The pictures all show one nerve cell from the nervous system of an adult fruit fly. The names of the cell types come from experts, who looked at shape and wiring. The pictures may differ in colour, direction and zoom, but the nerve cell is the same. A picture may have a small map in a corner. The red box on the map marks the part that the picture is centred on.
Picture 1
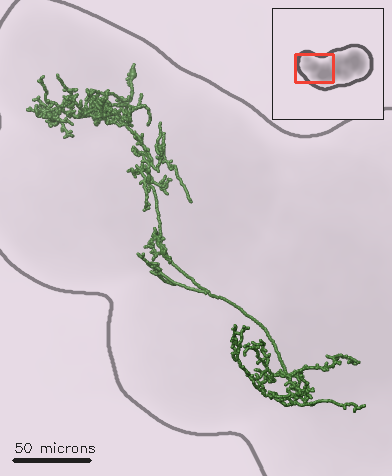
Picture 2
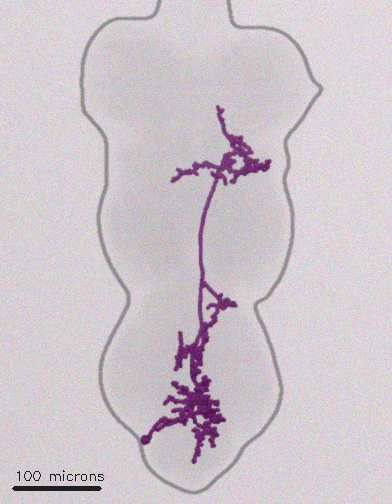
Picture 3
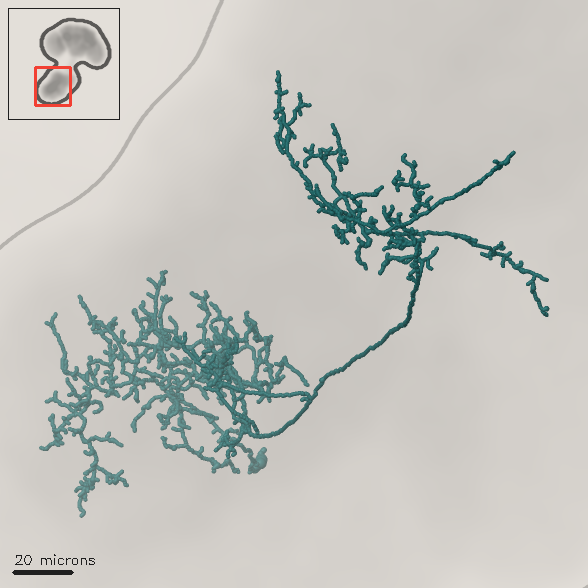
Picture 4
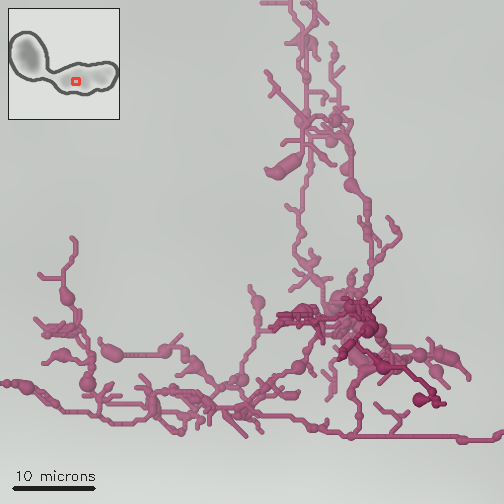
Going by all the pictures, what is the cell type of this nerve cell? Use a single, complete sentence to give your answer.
The nerve cell is categorized under cell type IN05B028.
